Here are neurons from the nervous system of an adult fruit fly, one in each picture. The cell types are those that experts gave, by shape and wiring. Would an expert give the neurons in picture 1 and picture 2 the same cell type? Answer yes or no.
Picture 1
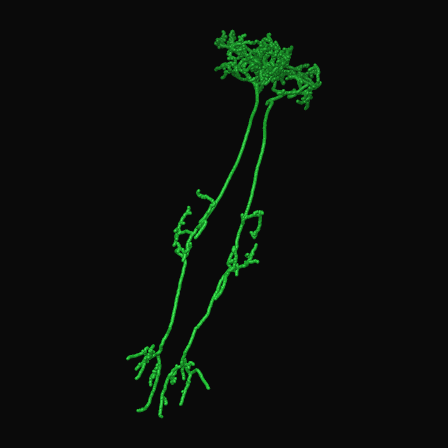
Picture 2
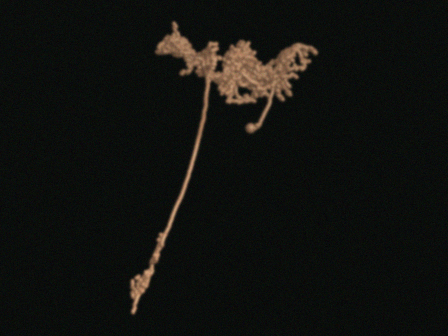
no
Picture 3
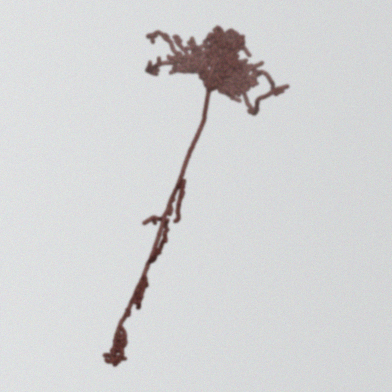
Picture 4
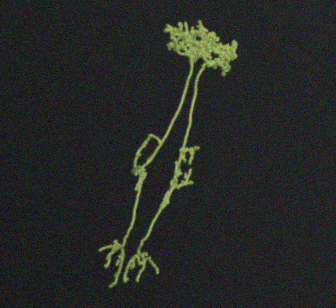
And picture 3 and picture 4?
no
